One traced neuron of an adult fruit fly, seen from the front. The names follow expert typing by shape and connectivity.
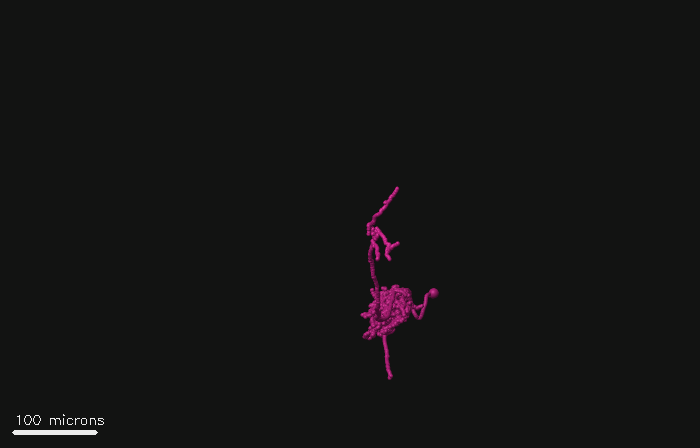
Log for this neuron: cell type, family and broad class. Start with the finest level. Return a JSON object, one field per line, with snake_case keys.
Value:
{
 "cell_type": "AN11B008",
 "family": "hemilineage 11B",
 "broad_class": "ascending neuron"
}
